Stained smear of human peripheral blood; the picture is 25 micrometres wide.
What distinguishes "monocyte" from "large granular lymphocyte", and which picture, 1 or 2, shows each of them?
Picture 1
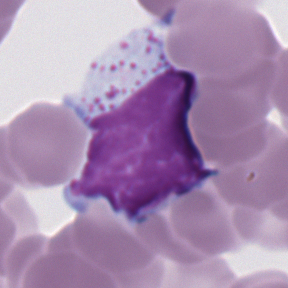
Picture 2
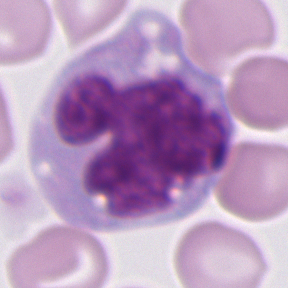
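Picture 1 is the large granular lymphocyte; picture 2 is the monocyte. First, cytoplasm: picture 1 very pale, almost colourless with a faint blue tinge; picture 2 pale grey-blue.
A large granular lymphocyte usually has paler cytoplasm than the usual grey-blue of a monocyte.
Second, granules: small reddish ones in picture 1, none coarse and distinct in picture 2. Third, nucleus: in picture 1 a single unlobed mass with pointed corners and dense, deep purple chromatin.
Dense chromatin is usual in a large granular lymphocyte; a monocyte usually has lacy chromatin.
Finally, picture 2 has a few small clear vacuoles and a cytoplasm band widest above the nucleus.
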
